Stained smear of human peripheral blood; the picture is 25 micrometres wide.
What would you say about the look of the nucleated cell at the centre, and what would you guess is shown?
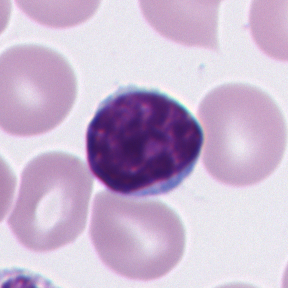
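Nucleus: single rounded mass, no lobes; fills nearly whole cell. Cytoplasm: pale blue where visible; no visible granules. Name: typical lymphocyte.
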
